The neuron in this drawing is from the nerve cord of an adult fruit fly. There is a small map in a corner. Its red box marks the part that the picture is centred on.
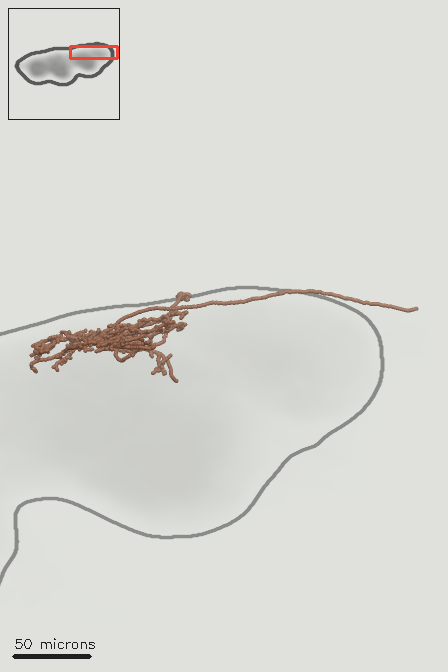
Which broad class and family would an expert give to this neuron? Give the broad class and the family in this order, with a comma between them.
motor neuron of the nerve cord, hemilineage 06A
